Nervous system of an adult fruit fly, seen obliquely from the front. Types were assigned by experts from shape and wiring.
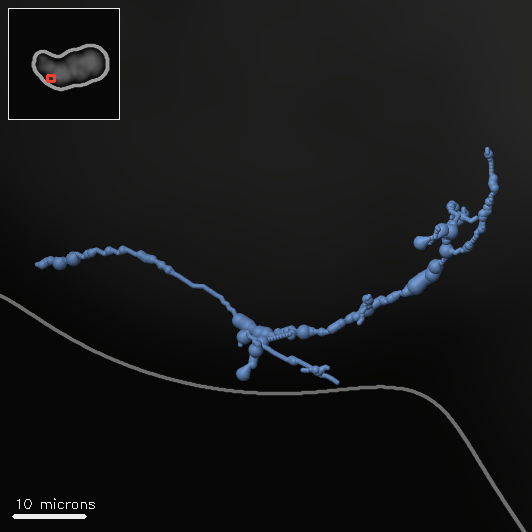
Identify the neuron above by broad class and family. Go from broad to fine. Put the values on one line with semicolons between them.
sensory neuron entering the nerve cord; class mechanosensory tactile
